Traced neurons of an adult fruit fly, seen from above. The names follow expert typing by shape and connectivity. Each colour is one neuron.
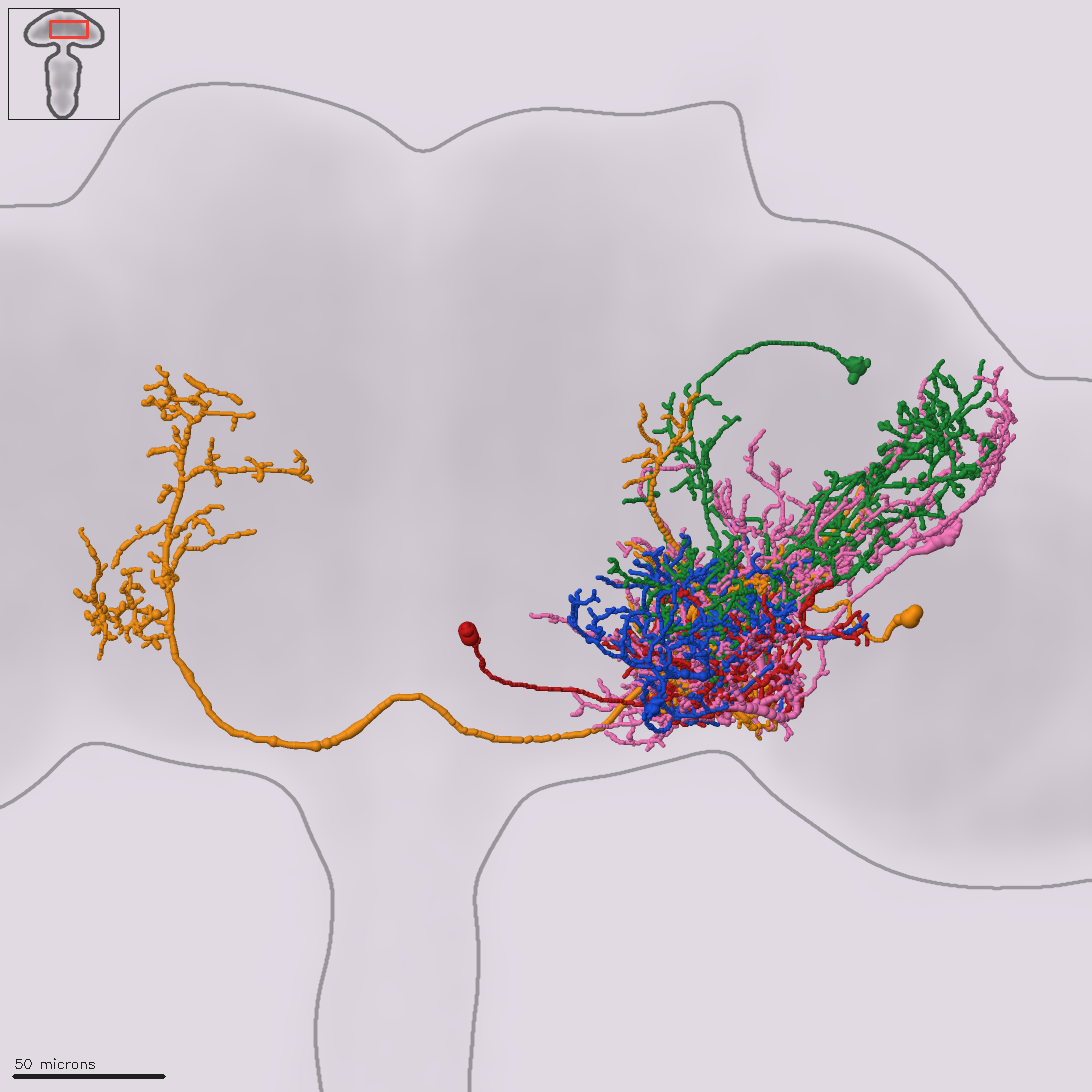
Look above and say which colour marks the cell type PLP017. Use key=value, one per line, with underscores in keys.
colour=green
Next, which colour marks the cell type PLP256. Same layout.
colour=pink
